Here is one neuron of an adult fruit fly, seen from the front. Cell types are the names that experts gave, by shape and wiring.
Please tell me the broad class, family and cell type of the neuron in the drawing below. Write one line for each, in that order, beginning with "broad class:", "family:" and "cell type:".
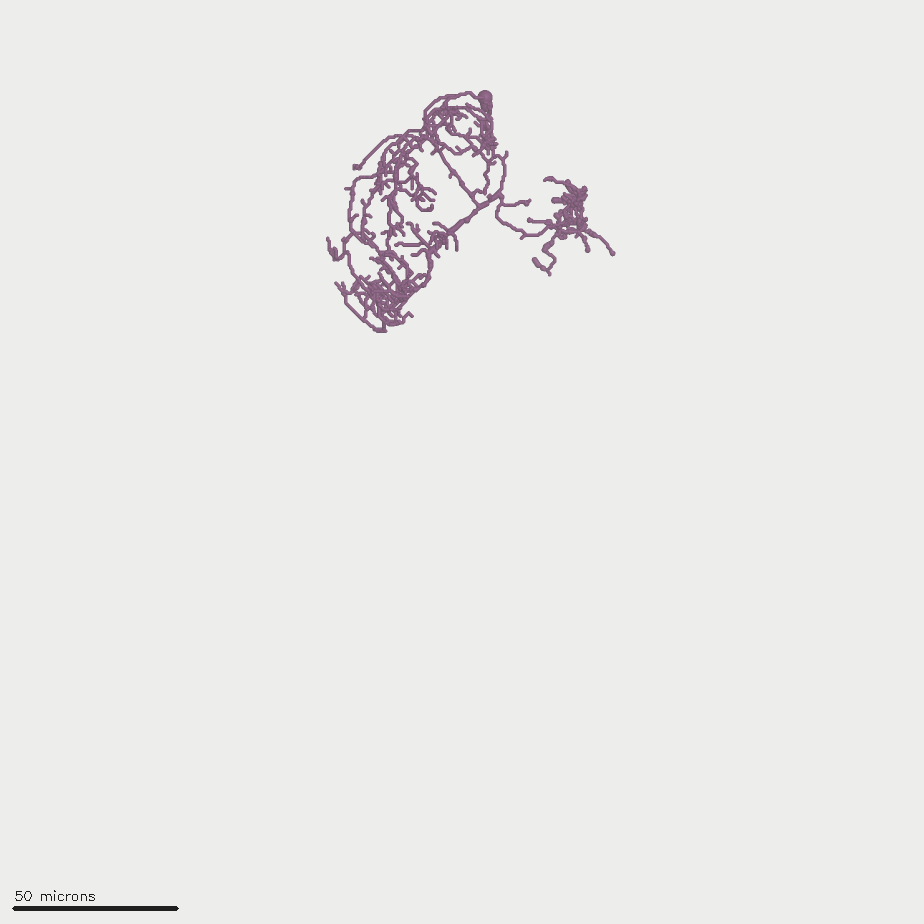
broad class: nerve-cord intrinsic neuron
family: hemilineage 19B
cell type: IN19B068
